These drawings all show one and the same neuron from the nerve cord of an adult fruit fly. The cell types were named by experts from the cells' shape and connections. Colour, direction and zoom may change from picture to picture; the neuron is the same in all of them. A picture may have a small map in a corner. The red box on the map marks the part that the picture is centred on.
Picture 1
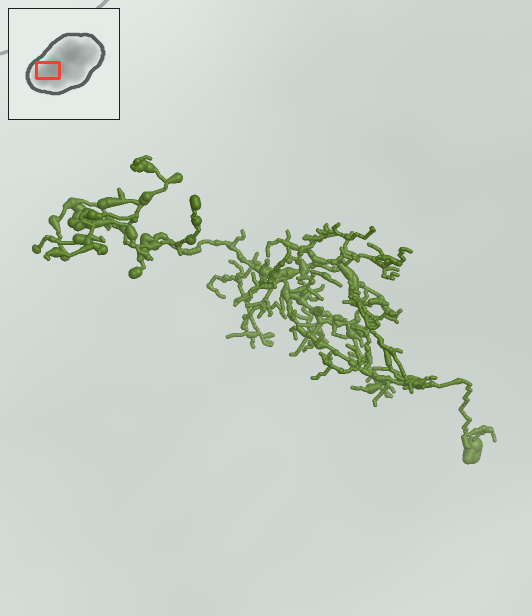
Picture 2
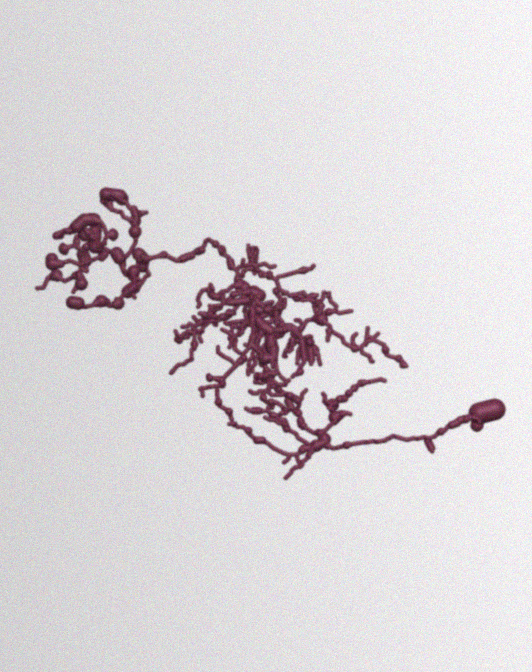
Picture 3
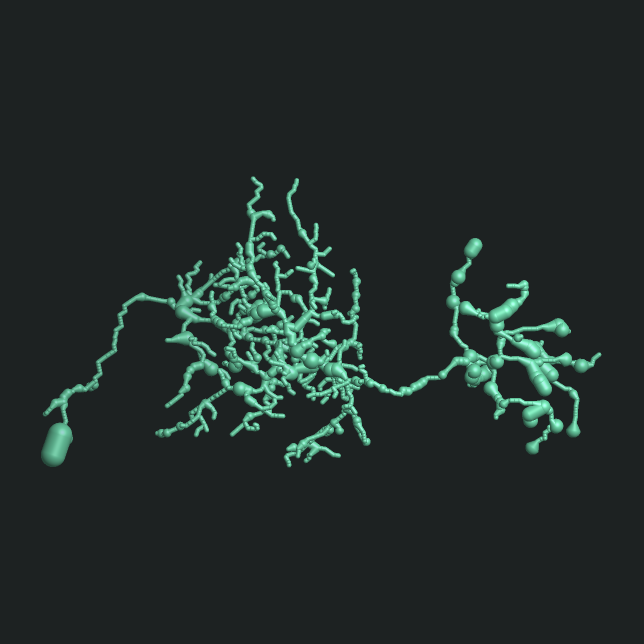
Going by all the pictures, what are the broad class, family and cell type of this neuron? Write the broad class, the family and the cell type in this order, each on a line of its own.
nerve-cord intrinsic neuron
hemilineage 06A
IN06A109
